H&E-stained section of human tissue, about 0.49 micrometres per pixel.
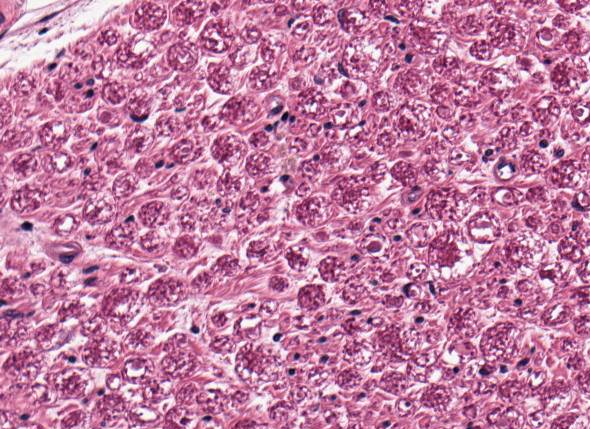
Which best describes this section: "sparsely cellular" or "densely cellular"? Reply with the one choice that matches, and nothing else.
Densely cellular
